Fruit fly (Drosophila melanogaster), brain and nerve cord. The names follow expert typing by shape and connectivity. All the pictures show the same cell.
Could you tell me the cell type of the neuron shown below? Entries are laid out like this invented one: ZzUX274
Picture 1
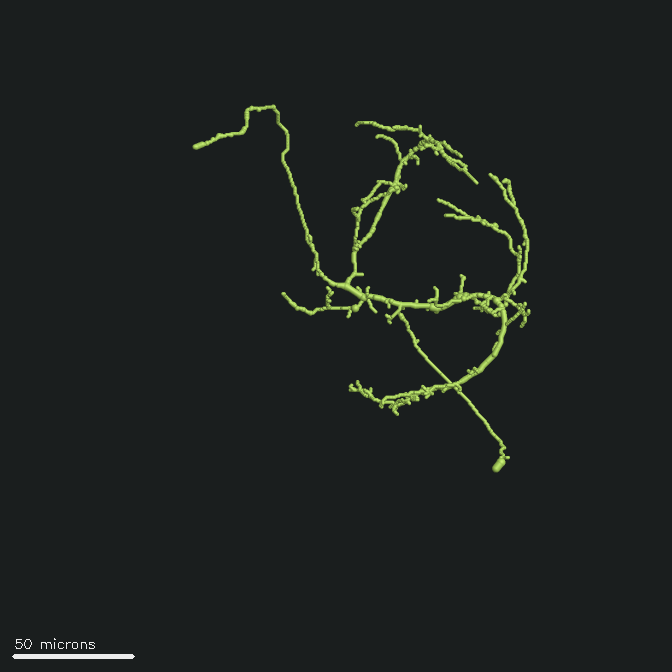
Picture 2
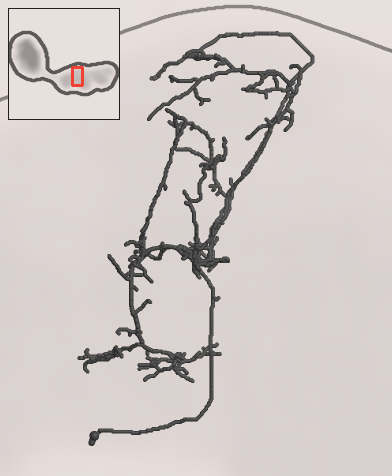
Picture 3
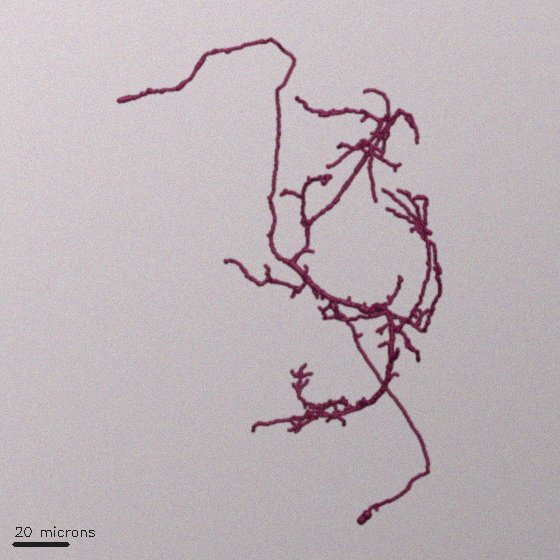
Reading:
IN08B051_e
